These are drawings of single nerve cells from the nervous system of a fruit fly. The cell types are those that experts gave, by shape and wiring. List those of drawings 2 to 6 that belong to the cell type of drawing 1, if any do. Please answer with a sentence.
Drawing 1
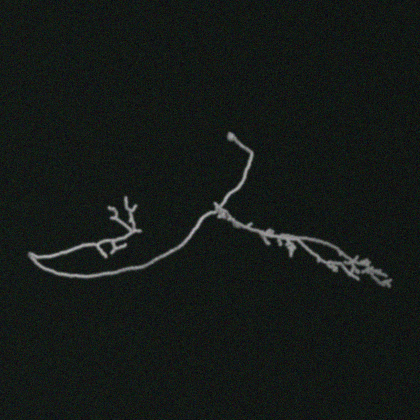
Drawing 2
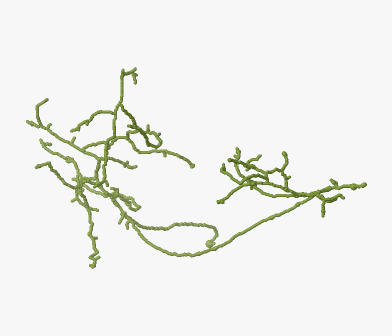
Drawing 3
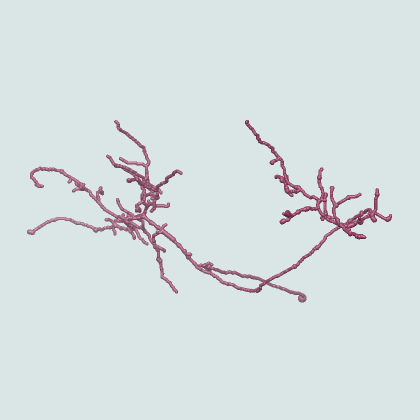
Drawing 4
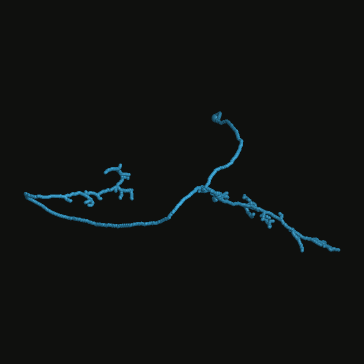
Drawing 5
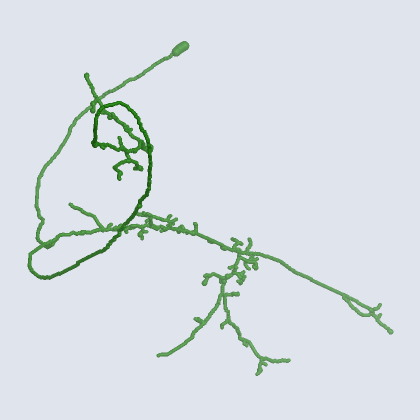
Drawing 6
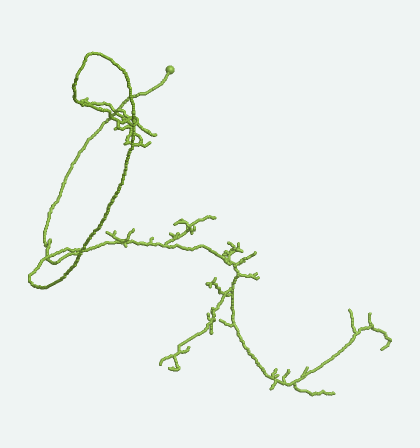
Drawing 4, drawing 5 and drawing 6 are of the same cell type.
